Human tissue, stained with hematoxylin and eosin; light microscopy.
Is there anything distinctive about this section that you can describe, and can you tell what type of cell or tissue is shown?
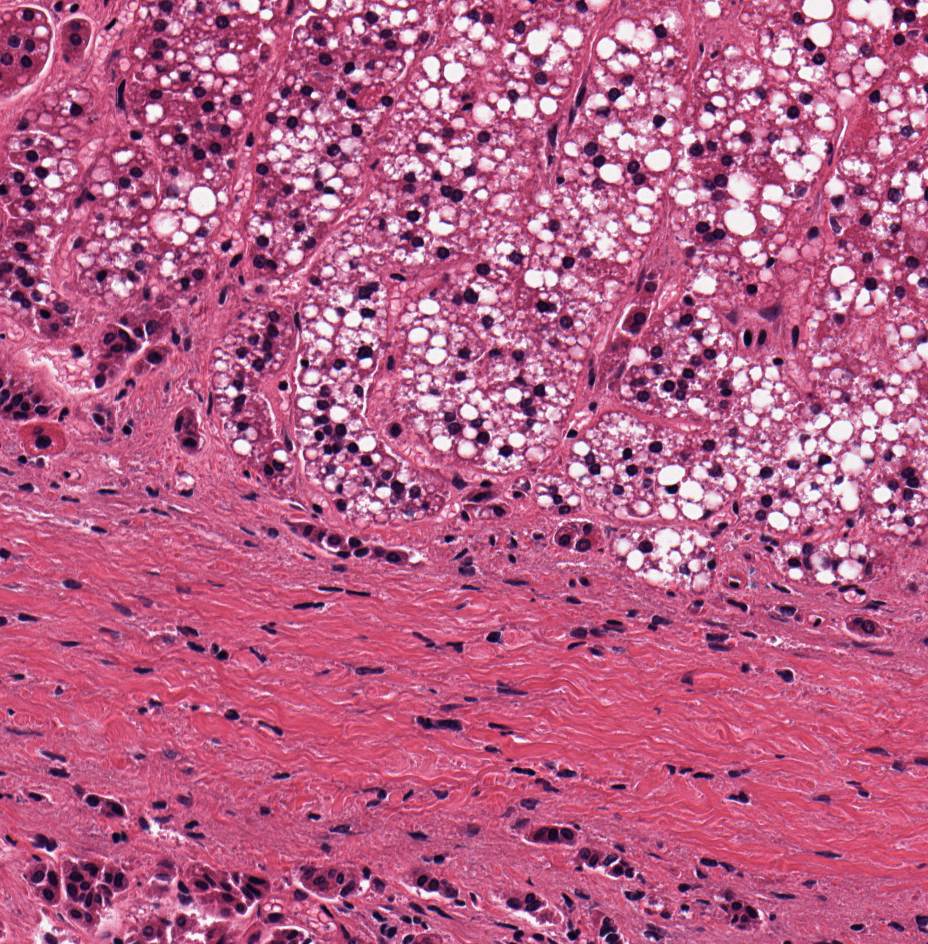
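Upper nests: cells whose cytoplasm is filled with many clear round vacuoles of varying size, with small, dark, round nuclei. No central lumens in these nests. Lower fibrous band: pink collagen, elongated nuclei running roughly horizontally across the field. Section: adrenal gland.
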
